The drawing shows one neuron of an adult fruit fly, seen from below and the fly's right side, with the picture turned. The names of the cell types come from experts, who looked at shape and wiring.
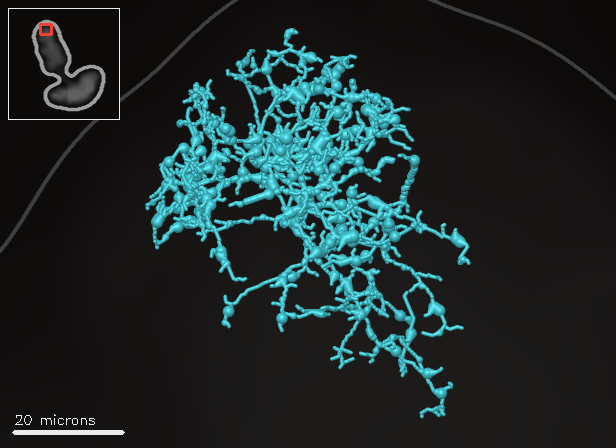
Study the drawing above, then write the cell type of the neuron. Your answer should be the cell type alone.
INXXX328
